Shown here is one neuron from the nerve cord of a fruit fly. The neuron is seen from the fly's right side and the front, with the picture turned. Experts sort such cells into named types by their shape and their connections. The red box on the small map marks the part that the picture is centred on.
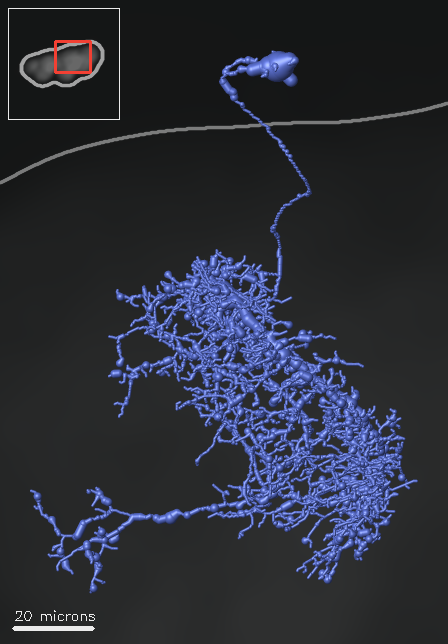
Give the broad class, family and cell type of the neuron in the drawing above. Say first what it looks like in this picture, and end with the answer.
From top to bottom in the picture it spans about 140 microns. The picture shows more than a hundred branch ends. Its broad class is nerve-cord intrinsic neuron. Its family is hemilineage 17A. The cell type is IN17A025.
